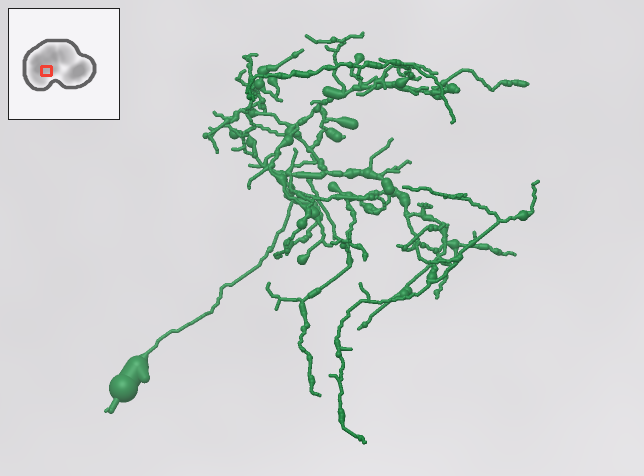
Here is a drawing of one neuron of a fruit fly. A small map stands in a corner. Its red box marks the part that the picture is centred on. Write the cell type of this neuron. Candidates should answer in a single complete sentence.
It is as GNG396 that this neuron is typed.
